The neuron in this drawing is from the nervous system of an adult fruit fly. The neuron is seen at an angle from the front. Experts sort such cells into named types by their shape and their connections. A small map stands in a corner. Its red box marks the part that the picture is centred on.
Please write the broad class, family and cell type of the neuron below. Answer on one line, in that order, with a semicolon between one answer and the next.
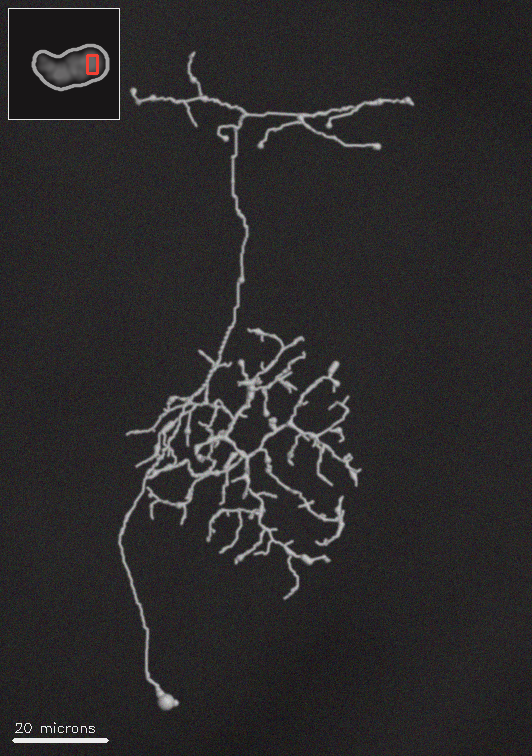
visual projection neuron; LC; LC25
